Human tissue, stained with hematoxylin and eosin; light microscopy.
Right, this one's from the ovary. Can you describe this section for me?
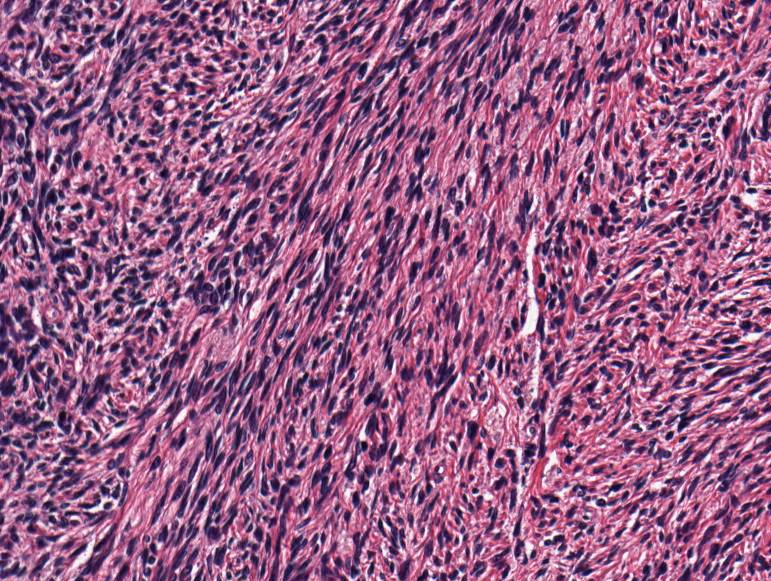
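So, a broad central fascicle runs diagonally from lower left to upper right. The nuclei are mostly elongated and darkly hyperchromatic, and pink, fibrillary, eosinophilic cytoplasm and stroma separate them. And just right of centre, a narrow slit-like space runs vertically.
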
